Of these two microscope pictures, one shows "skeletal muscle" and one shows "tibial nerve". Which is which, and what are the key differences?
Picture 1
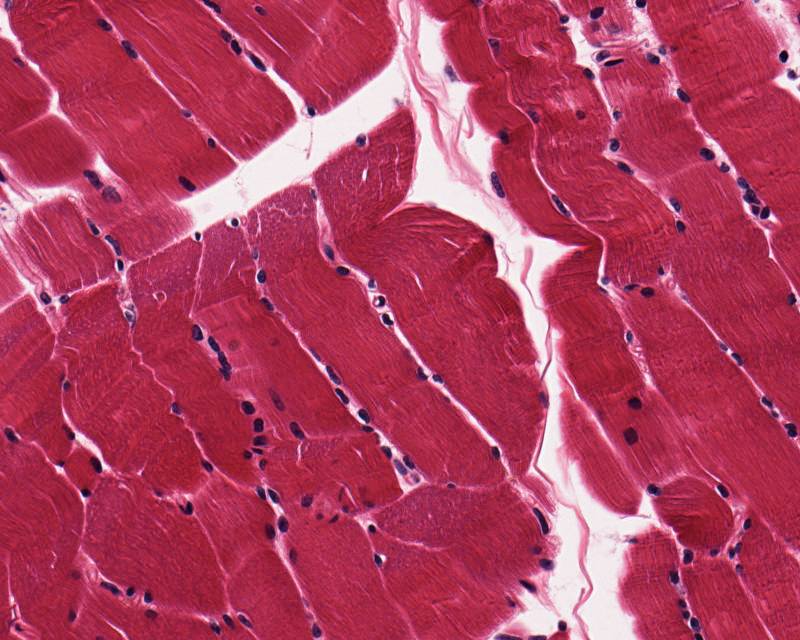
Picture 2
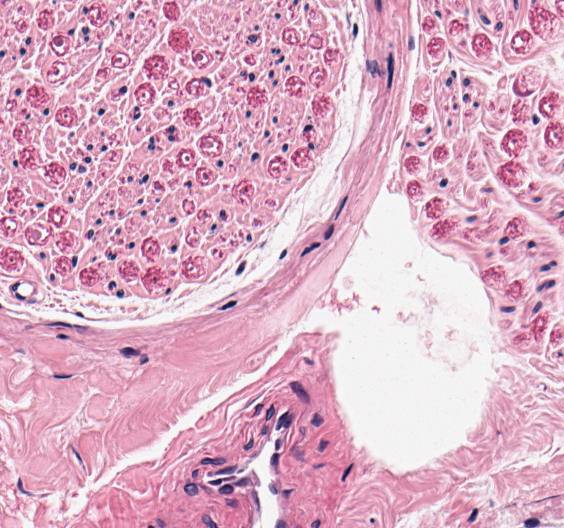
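Skeletal muscle is in picture 1 and tibial nerve in picture 2. Checking fibre direction: the muscle fibres mostly run diagonally from upper left toward lower right, whereas inside the nerve fascicle the fibres are cut transversely as many small round pink profiles.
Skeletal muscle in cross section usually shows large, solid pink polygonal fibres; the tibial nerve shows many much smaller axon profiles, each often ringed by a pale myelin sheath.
Checking nuclei: the muscle nuclei are small, dark, elongated ovals lying at the fibre edges rather than in the centres; in the nerve, small dark blue nuclei sit singly between the fibre profiles. Checking borders: a layered sheath of flattened cells with thin, elongated dark nuclei curves around the lower and right edge of the fascicle.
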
